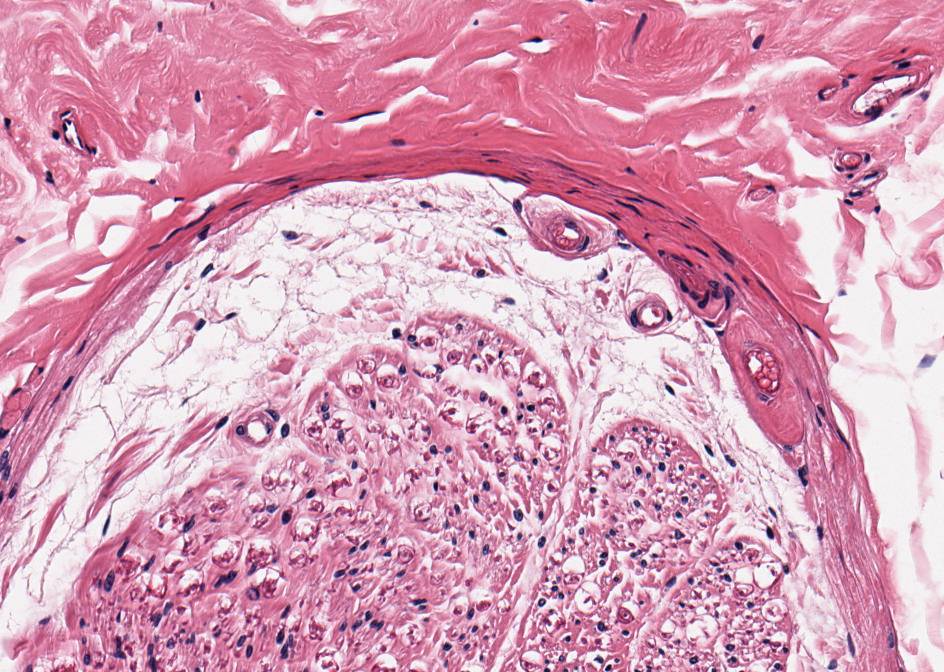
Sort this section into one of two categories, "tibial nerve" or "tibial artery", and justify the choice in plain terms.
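Tibial nerve, not tibial artery. Check one: the lower field is packed with cross-sectioned nerve fibres, each a small pink central axon inside a clear ring. Check two: the packed fibres form two rounded bundles, separated by a thin pale partition near the lower centre.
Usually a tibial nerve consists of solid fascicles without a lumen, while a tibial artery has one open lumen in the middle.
Check three: a curved band of dense pink fibrous tissue arches across the upper half.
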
